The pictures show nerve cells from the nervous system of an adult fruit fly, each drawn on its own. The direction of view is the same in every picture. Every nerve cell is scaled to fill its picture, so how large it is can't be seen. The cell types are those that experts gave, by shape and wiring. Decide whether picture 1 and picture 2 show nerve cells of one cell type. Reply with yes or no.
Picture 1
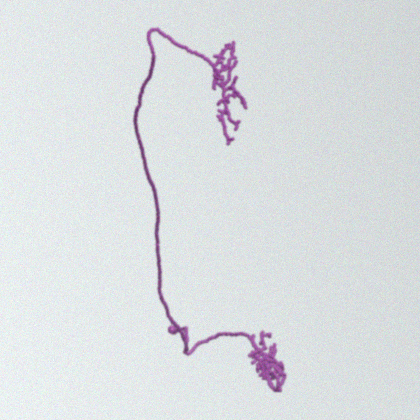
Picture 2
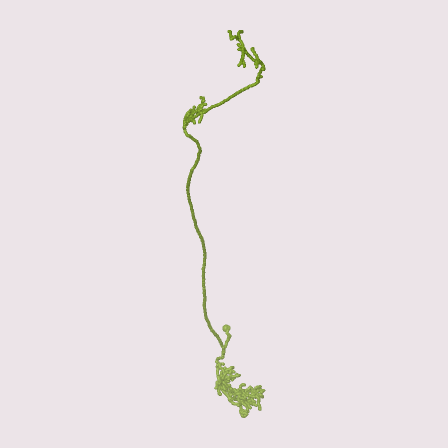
yes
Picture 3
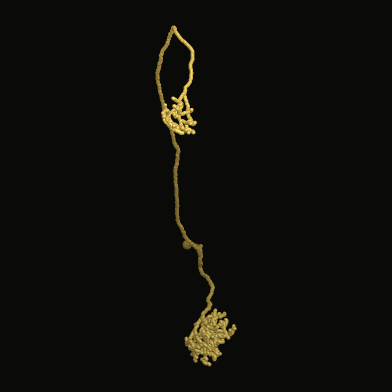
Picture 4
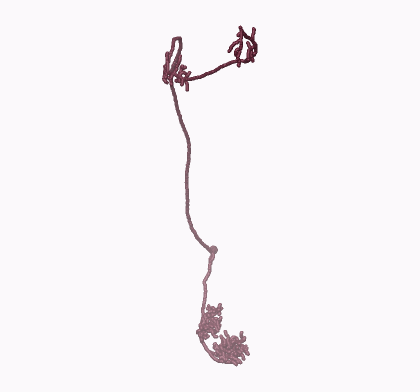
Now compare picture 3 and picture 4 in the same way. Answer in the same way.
no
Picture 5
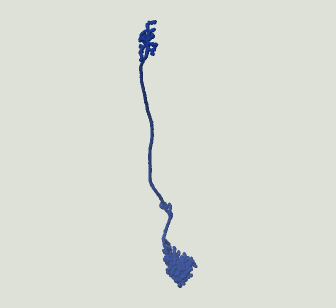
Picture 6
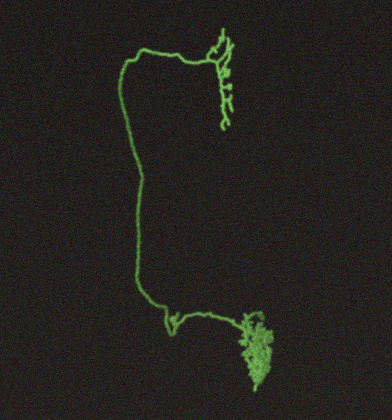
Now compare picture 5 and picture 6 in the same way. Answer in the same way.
yes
